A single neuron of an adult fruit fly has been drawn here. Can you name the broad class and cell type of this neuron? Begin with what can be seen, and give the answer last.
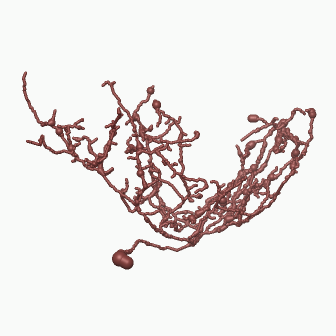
The picture shows dozens of branch ends. In this view it is wider than it is tall. It is a central-brain intrinsic neuron. Its cell type is CB1964.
